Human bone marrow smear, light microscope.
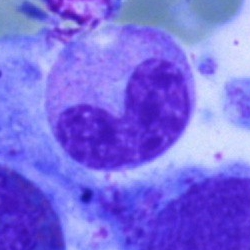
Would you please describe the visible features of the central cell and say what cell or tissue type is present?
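Let's start with the nucleus: it's kidney-shaped, with a deep notch facing upward. Look closely at the chromatin and you'll see it's coarse and clumped, with small pale gaps between the clumps. Now the cytoplasm: there's plenty of it, and it holds fine pink granules. This cell is a band neutrophil.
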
